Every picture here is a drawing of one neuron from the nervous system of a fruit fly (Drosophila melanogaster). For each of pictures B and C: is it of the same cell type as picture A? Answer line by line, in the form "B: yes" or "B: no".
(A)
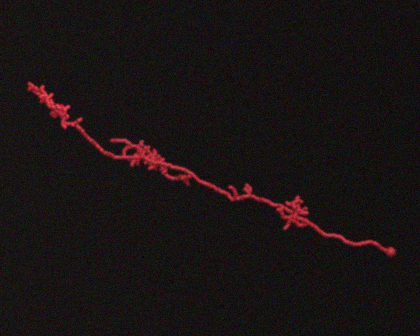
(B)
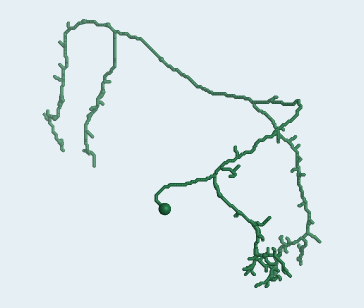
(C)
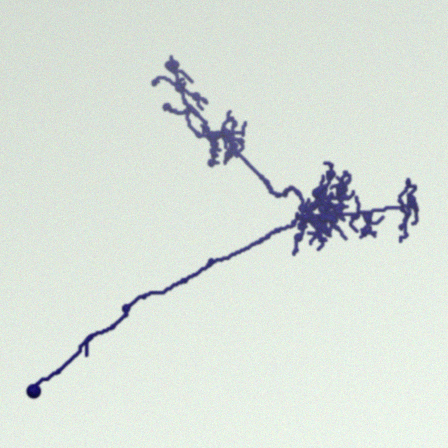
B: no
C: no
